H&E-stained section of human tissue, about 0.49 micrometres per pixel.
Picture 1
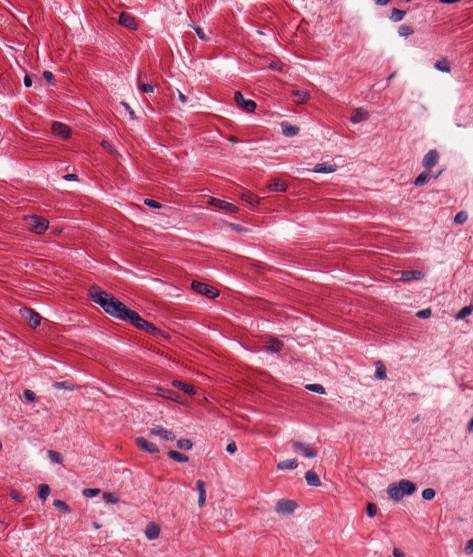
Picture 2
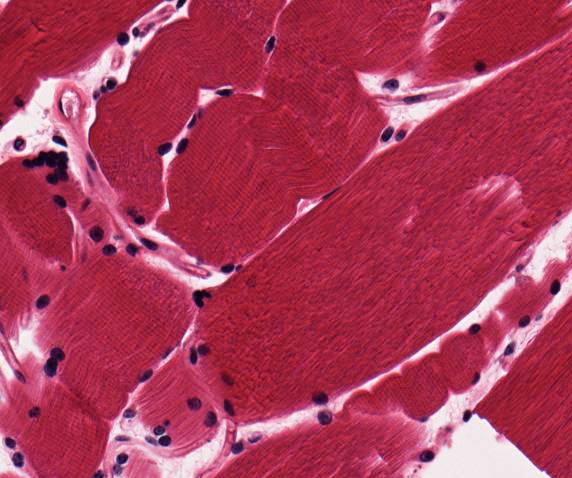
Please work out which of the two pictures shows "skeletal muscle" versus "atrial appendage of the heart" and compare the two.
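Let's take them in turn: picture 1 is the atrial appendage of the heart, and picture 2 is skeletal muscle. Start with the nuclei: in picture 1 they are oval and sit centrally within the fibres, while in picture 2 the dark oval nuclei lie at the fibre edges.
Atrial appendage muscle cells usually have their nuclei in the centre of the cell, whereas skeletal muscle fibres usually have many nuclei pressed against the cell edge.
Now follow the fibres themselves: several in picture 1 branch and taper at their ends rather than running as straight parallel cylinders.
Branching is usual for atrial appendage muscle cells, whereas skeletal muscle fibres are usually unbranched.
Both show fine transverse cross-striations, and the fibre cytoplasm in picture 1 stains a deep red, darker than the stroma around it.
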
